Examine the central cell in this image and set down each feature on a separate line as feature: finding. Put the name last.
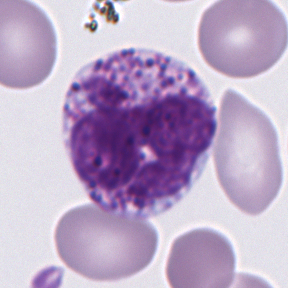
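Outline: roughly round, with a smooth edge
Nucleus: several broad lobes filling most of the cell
Granules: dark, some lying over the nucleus itself
Cytoplasm: pale pinkish-lilac between the granules
Name: basophil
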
